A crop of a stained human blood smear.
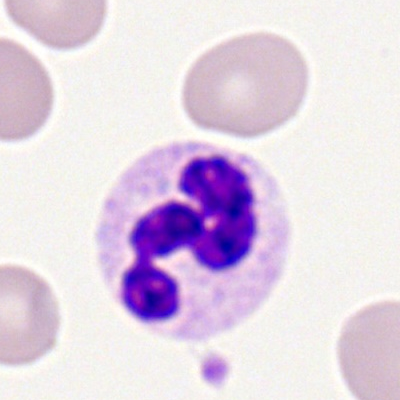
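Segmented neutrophil in a stained human blood smear, the cell in the middle. Its nucleus is divided into three lobes, the lowest joined to the rest by a narrow strand. The chromatin is dense, clumped and dark purple, while fine, small lilac granules are scattered evenly through the cytoplasm.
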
